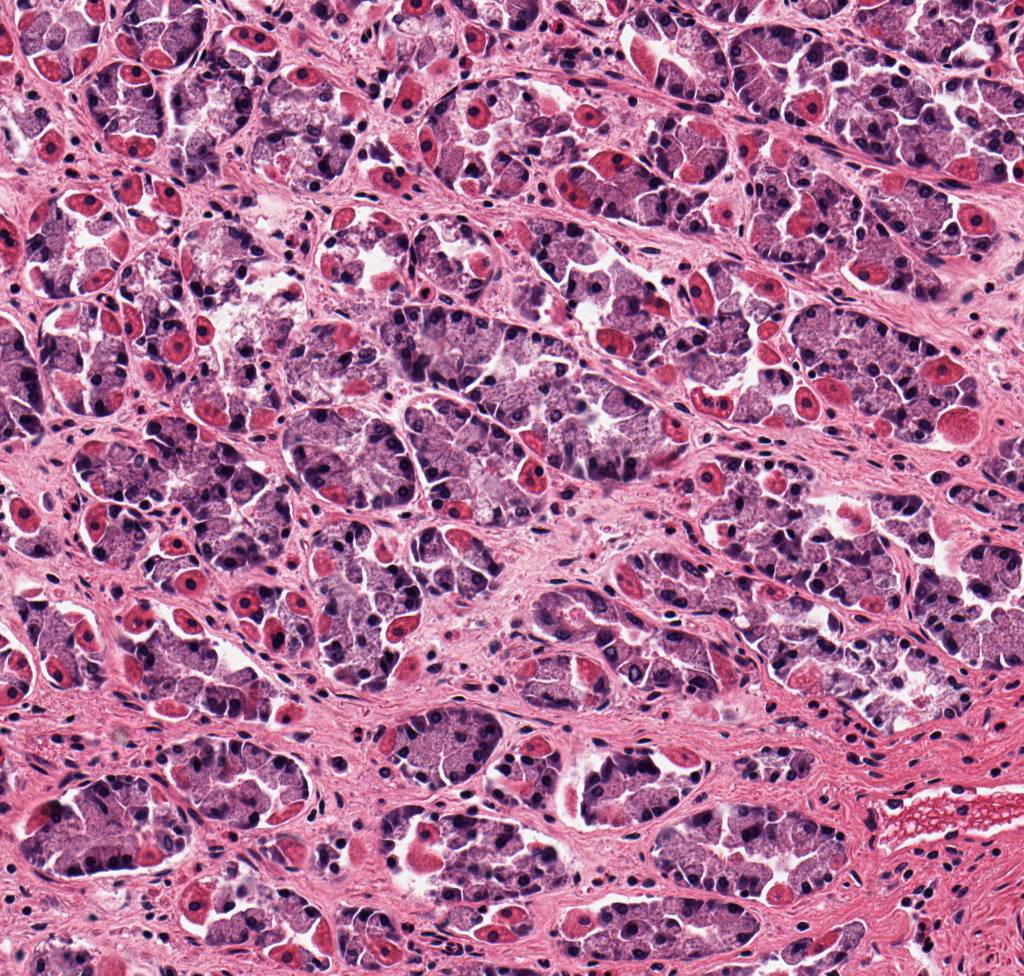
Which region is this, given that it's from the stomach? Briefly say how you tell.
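These are fundic glands. Throughout, the cells sit in rounded to oval nests parted by pink fibrous stroma, itself wavy collagen with scattered small dark spindle and round nuclei. Most of these cells have purple-grey granular cytoplasm and small dark round nuclei.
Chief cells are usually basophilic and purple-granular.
Scattered among them are larger cells, bright red-pink, each with a single central round nucleus.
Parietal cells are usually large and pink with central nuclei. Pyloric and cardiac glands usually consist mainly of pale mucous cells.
Neither kind here is pale.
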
